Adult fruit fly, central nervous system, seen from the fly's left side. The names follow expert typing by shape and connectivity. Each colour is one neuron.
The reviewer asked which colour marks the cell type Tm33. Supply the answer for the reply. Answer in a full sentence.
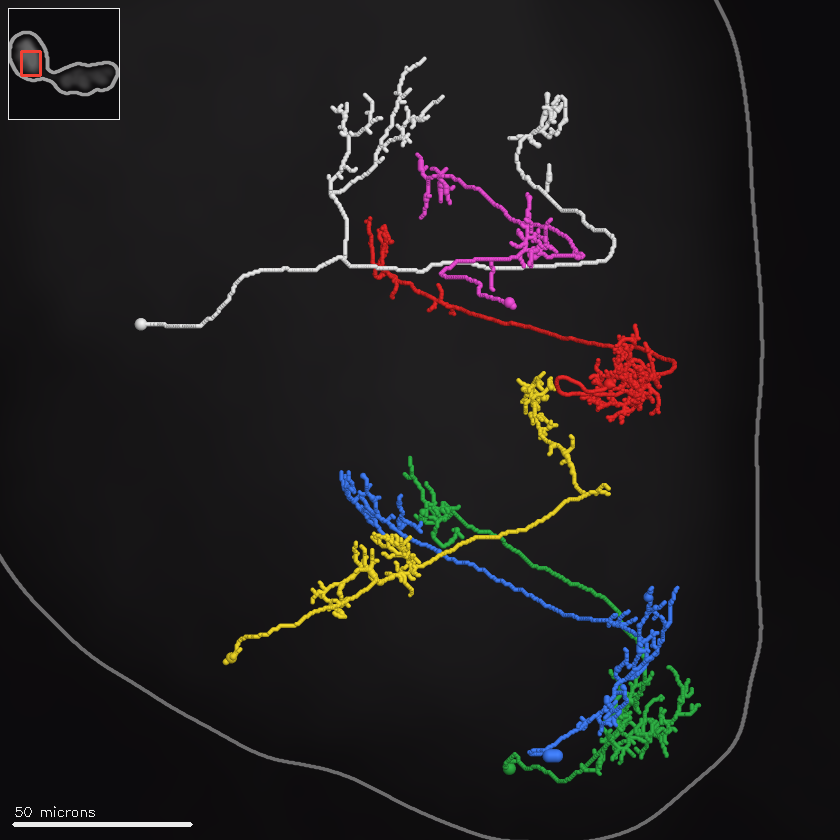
The colour is white.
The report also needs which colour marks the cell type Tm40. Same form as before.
The colour is green.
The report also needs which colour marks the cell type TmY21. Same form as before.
The colour is blue.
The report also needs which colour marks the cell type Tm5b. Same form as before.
The colour is red.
